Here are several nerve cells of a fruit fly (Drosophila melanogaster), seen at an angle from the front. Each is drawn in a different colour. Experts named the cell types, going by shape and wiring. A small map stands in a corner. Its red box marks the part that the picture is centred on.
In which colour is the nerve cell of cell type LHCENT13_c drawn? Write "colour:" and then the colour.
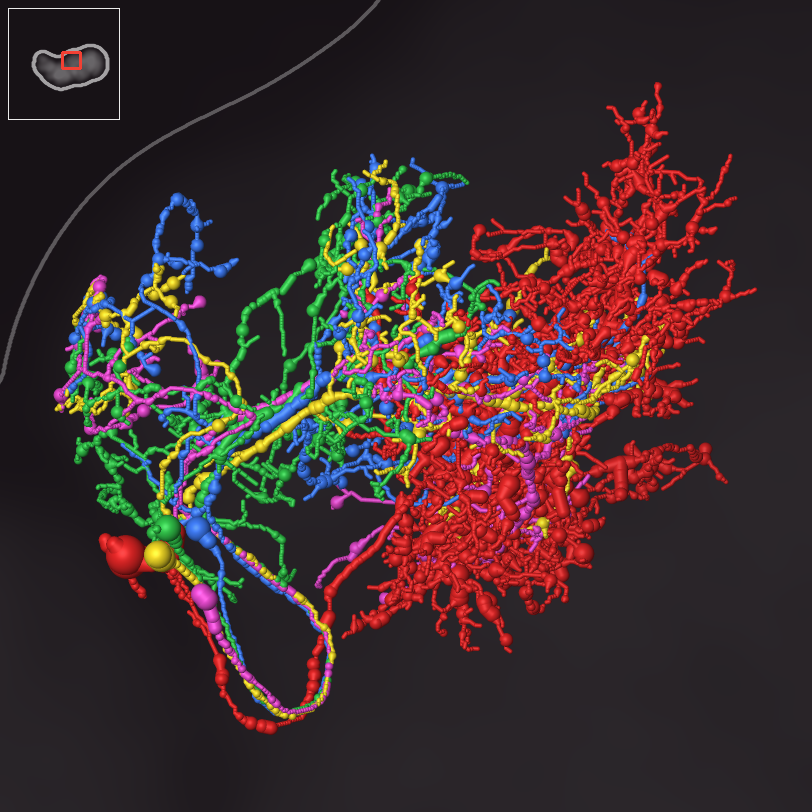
colour: magenta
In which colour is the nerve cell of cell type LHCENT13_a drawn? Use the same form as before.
colour: blue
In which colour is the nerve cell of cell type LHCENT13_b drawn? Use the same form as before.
colour: green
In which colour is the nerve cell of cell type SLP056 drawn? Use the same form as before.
colour: red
